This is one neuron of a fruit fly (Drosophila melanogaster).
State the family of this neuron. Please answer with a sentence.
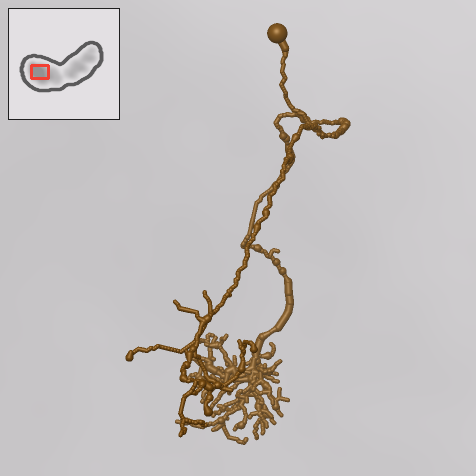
The family is LPC.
